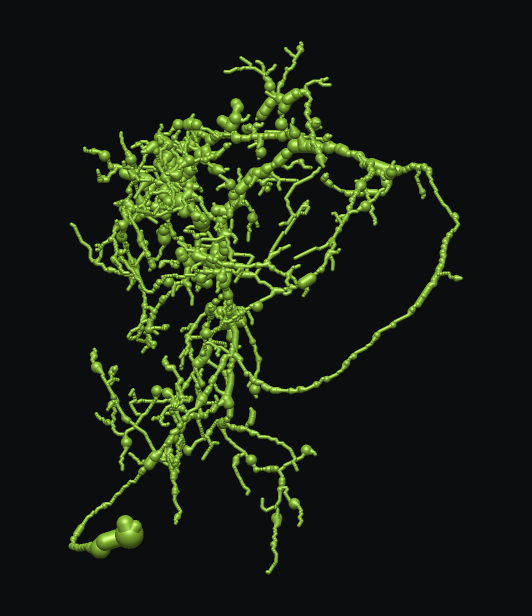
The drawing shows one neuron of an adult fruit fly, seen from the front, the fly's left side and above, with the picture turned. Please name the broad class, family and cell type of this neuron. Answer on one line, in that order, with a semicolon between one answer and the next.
central-brain intrinsic neuron; hemilineage SLPav2; CL026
